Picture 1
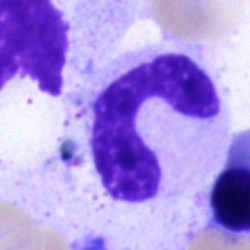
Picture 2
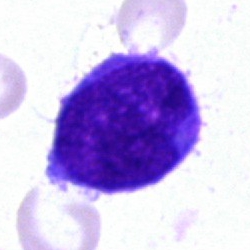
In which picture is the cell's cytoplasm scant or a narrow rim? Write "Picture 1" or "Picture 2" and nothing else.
Picture 2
